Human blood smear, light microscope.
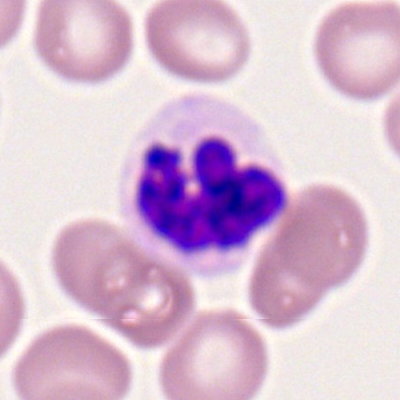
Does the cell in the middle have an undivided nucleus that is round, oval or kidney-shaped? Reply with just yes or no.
No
